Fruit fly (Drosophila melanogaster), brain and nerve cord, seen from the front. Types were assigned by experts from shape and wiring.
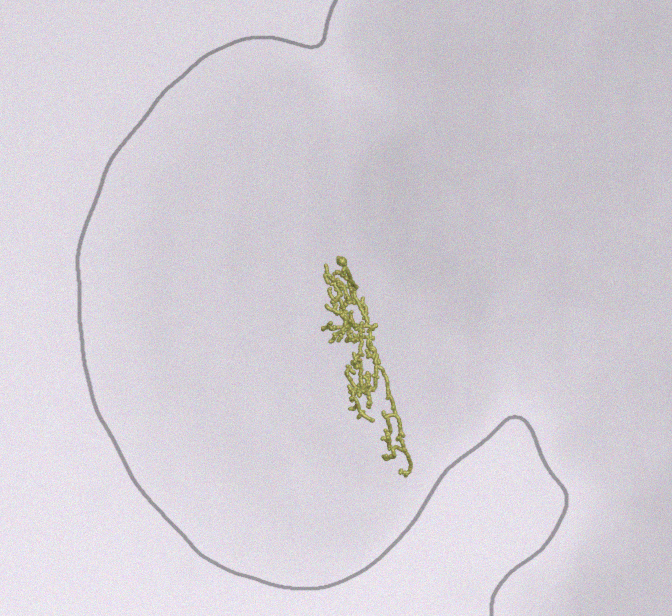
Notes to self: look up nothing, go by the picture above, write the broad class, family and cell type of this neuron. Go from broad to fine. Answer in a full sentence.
An optic-lobe intrinsic neuron of the Cm family, type Cm7.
